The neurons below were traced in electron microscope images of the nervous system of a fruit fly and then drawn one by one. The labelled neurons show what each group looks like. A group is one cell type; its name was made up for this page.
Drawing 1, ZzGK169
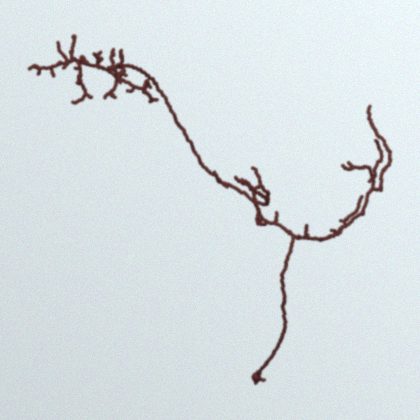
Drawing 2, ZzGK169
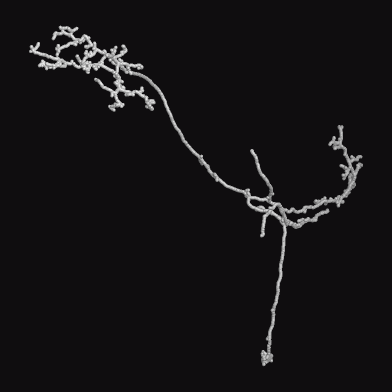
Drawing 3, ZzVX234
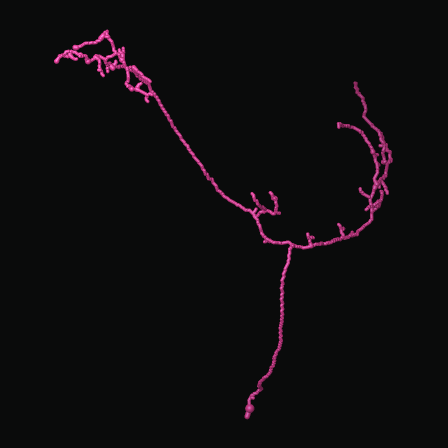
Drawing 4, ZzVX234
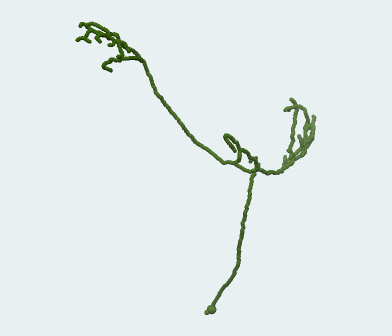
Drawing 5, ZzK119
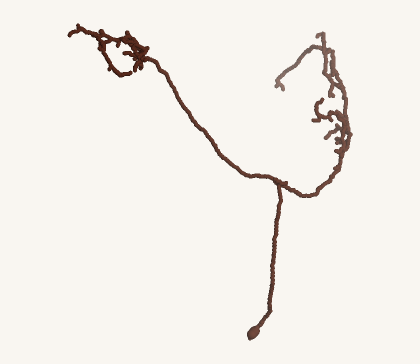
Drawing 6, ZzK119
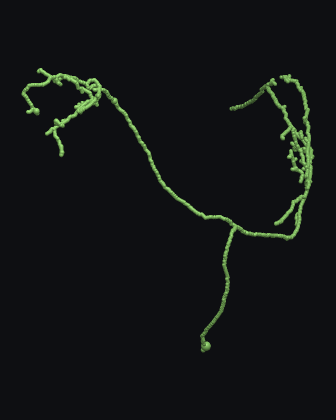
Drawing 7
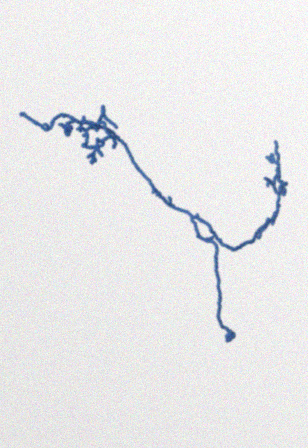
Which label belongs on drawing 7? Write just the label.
ZzGK169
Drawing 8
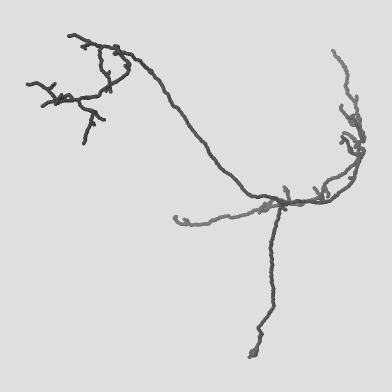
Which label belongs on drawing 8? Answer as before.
ZzK119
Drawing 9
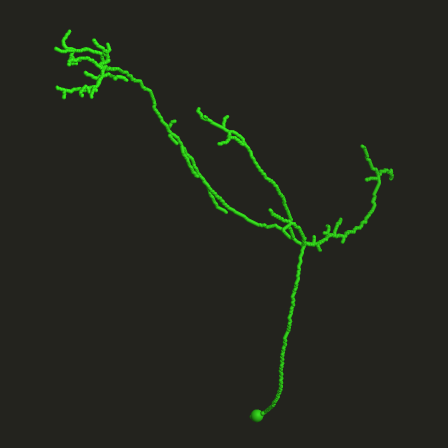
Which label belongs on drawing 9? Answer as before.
ZzVX234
